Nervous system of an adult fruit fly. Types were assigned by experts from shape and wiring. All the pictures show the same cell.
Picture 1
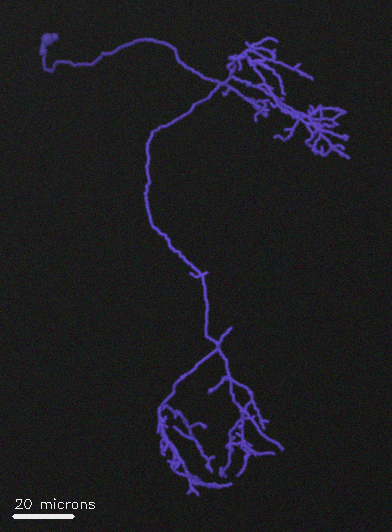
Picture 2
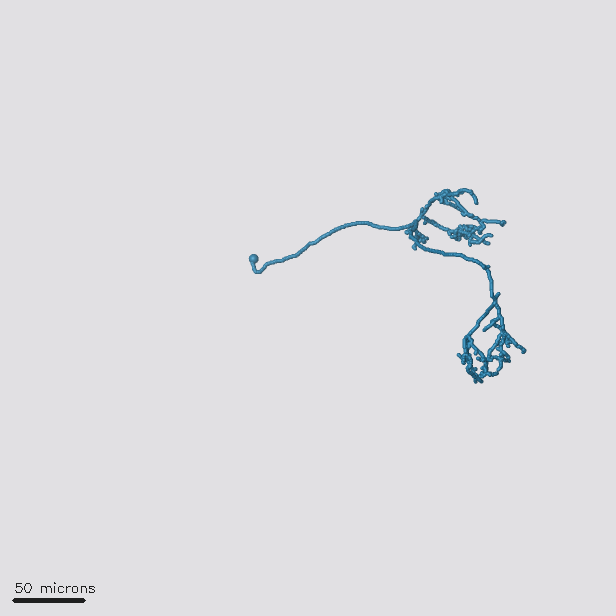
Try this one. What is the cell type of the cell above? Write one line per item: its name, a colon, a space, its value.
cell type: AVLP584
